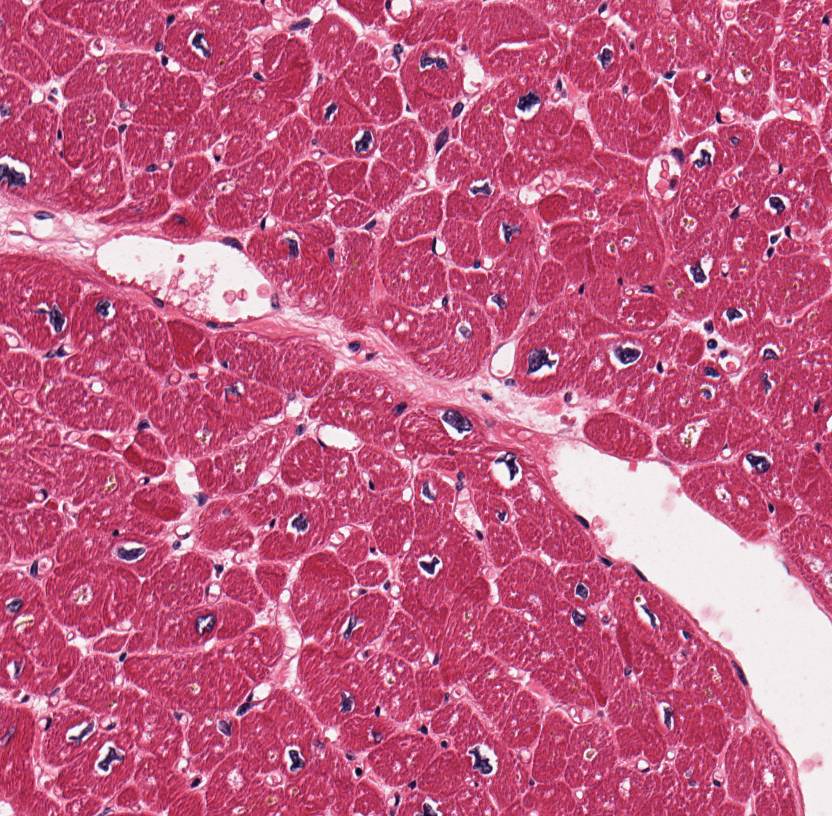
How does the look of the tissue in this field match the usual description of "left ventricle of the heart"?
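This tissue is left ventricle of the heart; its muscle fibres are cut in cross section throughout, giving rounded to polygonal profiles.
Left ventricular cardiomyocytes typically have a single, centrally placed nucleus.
That matches here: each cardiac muscle cell profile that shows a nucleus has just one, centrally placed. Many of these nuclei are surrounded by a clear, pale zone within the pink cytoplasm. Fine yellow-brown granules are scattered in the cytoplasm of many muscle cells, often near the nucleus.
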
